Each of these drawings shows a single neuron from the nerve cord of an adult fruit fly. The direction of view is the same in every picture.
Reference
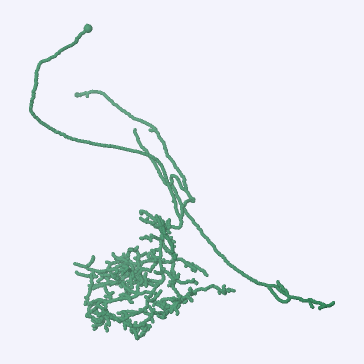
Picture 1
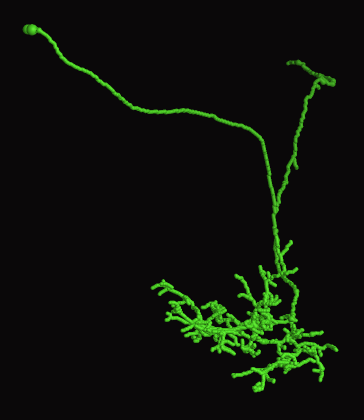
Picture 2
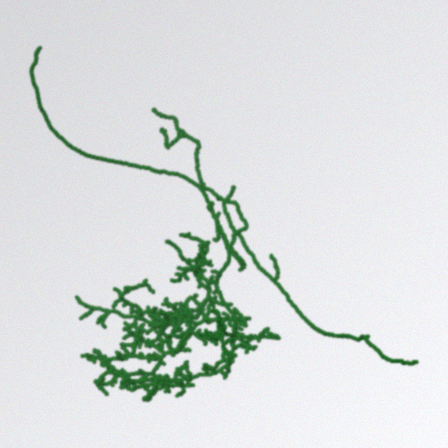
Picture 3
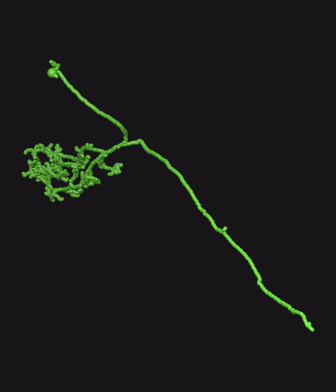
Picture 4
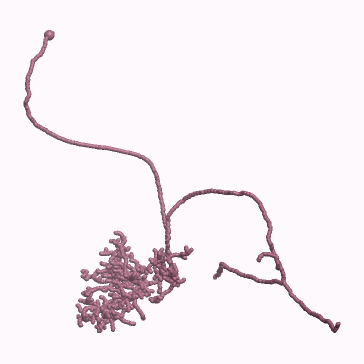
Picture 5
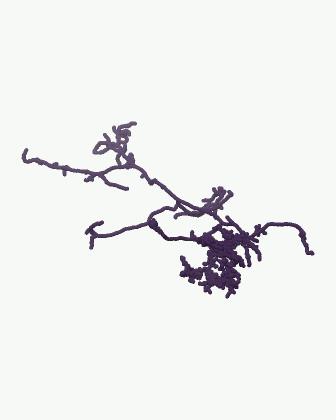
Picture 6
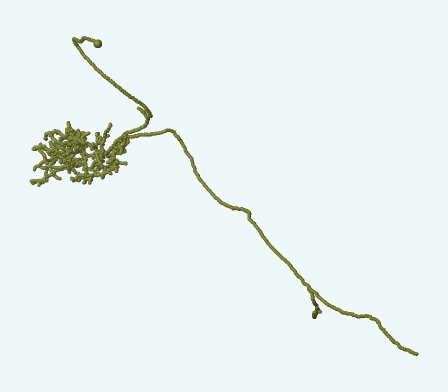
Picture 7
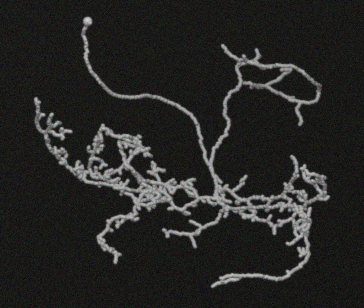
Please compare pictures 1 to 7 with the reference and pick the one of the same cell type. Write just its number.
2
